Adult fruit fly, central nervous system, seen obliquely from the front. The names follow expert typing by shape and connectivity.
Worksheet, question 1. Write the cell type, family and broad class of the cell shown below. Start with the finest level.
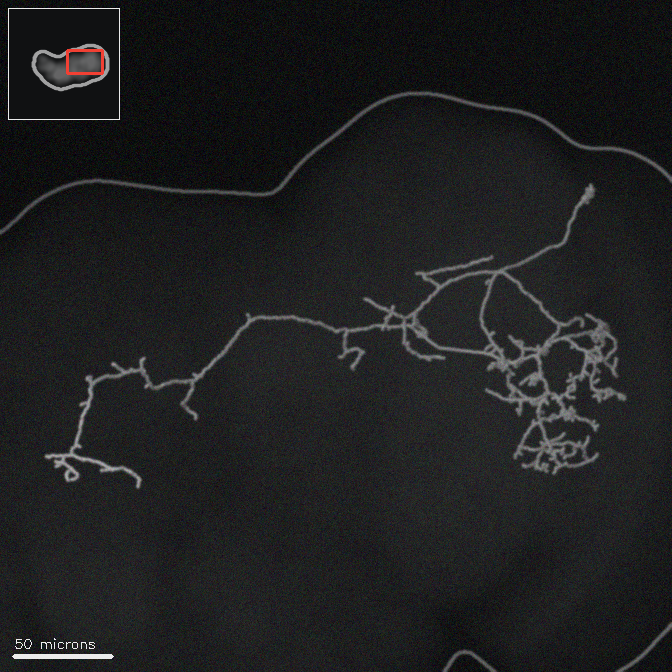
CB1911; hemilineage LHl2_ventral; central-brain intrinsic neuron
